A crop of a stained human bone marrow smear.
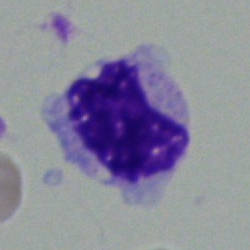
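Metamyelocyte at the centre of a stained bone marrow smear, checked point by point. Outline irregular, with uneven, ragged margins. Nucleus irregular and angular in shape. Chromatin dense and deep purple, broken by a few small pale spots. Cytoplasm without distinct granules.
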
